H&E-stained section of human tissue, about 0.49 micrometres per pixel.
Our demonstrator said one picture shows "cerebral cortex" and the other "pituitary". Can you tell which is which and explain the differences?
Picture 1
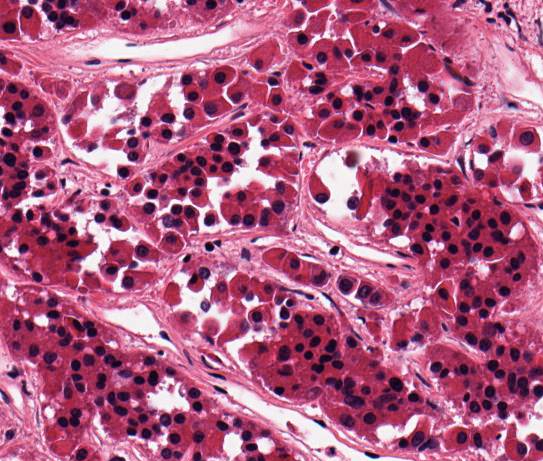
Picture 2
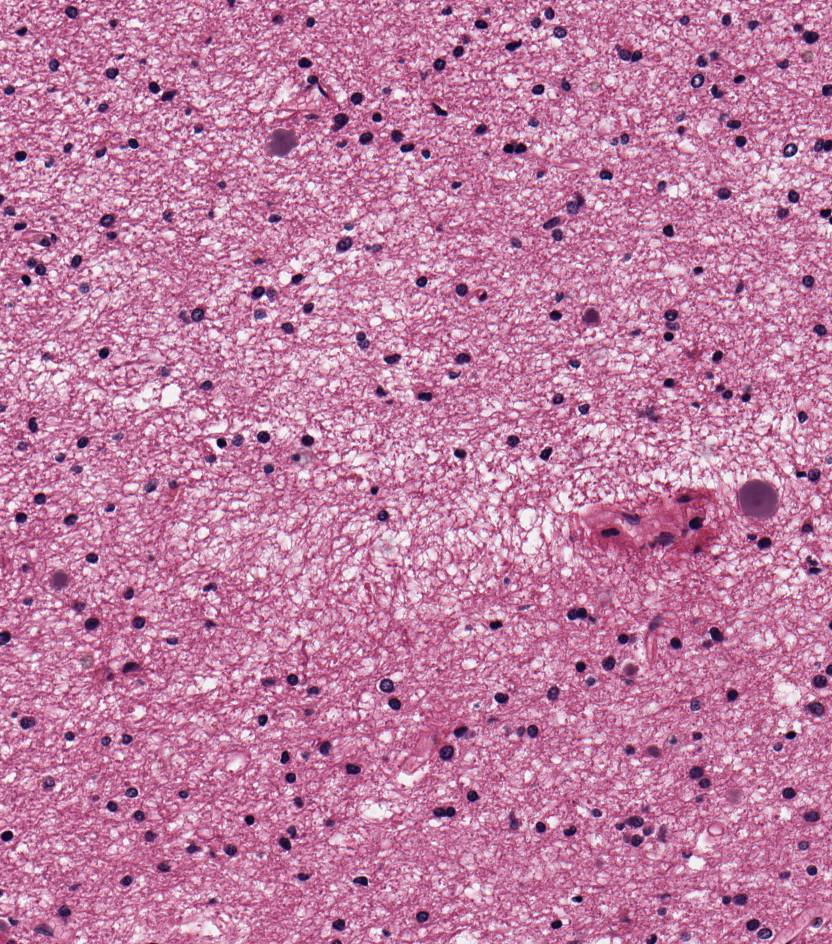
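Pituitary tissue appears in picture 1, cerebral cortex in picture 2. Pituitary nest cells are rounded to polygonal, each with abundant, deeply eosinophilic cytoplasm and a round, dark-staining nucleus, and they form no gland lumens anywhere in the field. In the cerebral cortex, most nuclei are small, round and dark with little or no visible cytoplasm, spread fairly evenly and sparsely rather than in clusters or sheets. The matrix between these cells consists of fine interlacing pink threads, not coarse collagen bundles. A few round, smooth, homogeneous pale purple bodies lie free in it, the largest at the right middle of the field.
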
